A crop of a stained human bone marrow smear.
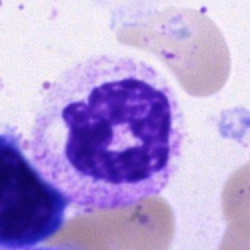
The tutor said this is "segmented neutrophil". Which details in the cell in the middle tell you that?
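In the centre of the nucleus lies a pale, roughly triangular gap. The chromatin is dark purple and coarsely clumped. A moderate rim of pale pinkish-lilac cytoplasm surrounds the nucleus and holds many fine pinkish-purple granules.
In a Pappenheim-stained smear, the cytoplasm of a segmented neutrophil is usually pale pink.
The pale pinkish tone of this cytoplasm goes with that usual colour for a segmented neutrophil.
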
